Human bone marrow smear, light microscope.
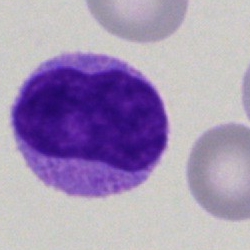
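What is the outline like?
Round to slightly oval, and smooth.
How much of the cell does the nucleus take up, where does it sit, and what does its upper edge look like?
It fills most of the cell, sits toward the upper side, and has a shallow notch in its upper edge.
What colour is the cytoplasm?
Pale lilac.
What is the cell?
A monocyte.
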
